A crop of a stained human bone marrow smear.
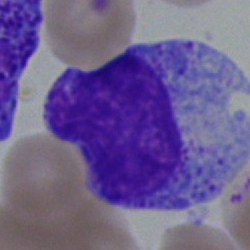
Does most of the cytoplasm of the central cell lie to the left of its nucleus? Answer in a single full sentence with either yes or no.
No, on the left side of the cell lies its nucleus.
